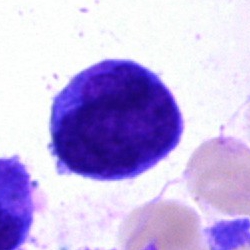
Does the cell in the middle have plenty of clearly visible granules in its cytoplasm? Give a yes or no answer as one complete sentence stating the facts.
No, the cytoplasm of the cell shows no visible granules.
